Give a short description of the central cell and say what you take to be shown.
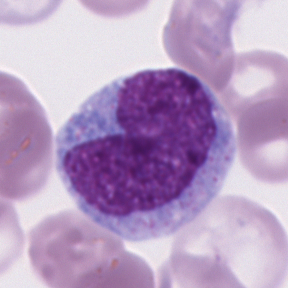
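Look first at the outline: it is smooth and nearly round. Now follow the nucleus, which is folded, with a deep cleft running into it from the left side. Around it, the cytoplasm is a pale grey-blue, and fine pink-purple granules are scattered through it. Putting that together, this central cell is a monocyte.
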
